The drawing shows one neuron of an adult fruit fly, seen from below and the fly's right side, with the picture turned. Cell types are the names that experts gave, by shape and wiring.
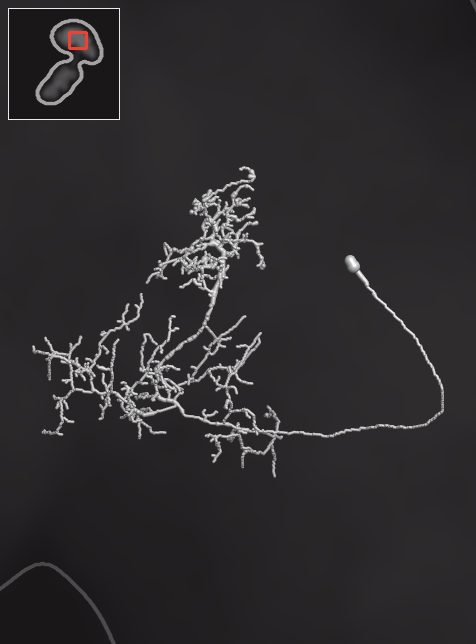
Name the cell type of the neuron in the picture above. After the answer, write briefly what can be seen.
Its cell type is WED207. It is a central-brain intrinsic neuron. It lies in the brain. The cell body is on the right of the picture.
